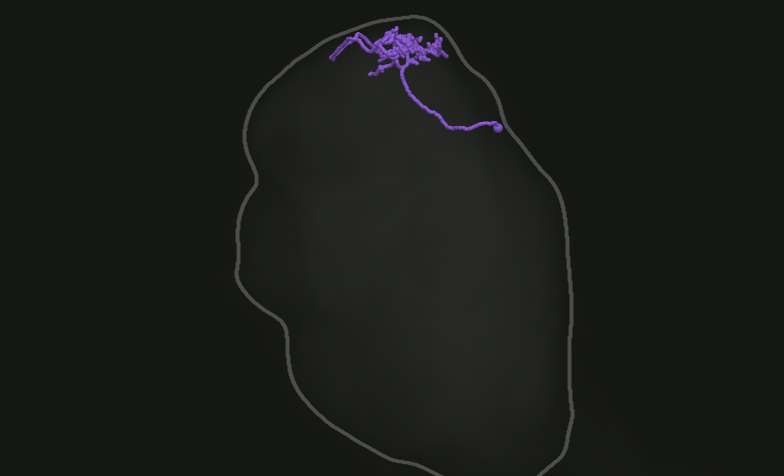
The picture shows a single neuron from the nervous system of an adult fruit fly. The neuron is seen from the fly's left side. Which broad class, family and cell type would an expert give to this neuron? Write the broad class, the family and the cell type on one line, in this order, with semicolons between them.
central-brain intrinsic neuron; hemilineage DM6_dorso_lateral; SLP405_a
